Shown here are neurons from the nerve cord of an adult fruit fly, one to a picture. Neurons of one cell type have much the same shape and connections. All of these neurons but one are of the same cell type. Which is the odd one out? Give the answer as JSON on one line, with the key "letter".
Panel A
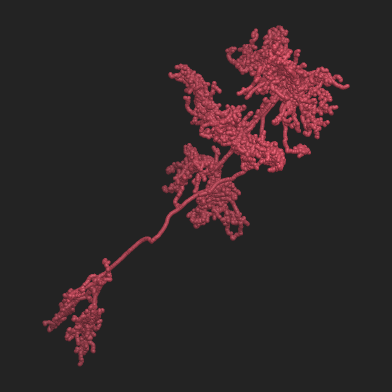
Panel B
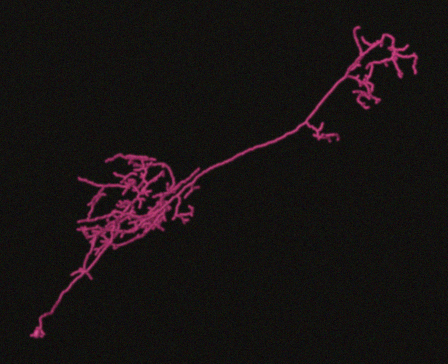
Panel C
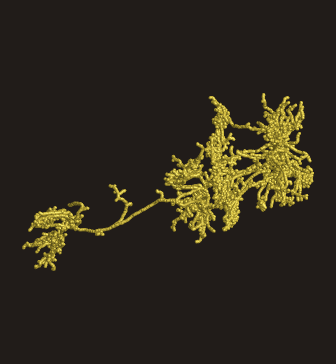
{"letter": "B"}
